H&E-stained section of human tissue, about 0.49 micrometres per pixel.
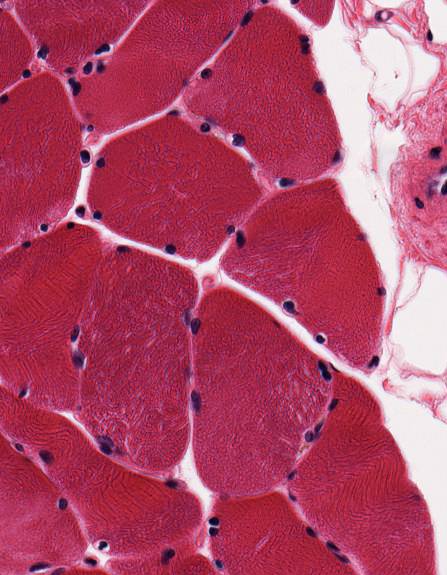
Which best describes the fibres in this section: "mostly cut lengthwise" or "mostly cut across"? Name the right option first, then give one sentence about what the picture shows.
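Mostly cut across. The field is filled by closely packed muscle fibres cut in cross section.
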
